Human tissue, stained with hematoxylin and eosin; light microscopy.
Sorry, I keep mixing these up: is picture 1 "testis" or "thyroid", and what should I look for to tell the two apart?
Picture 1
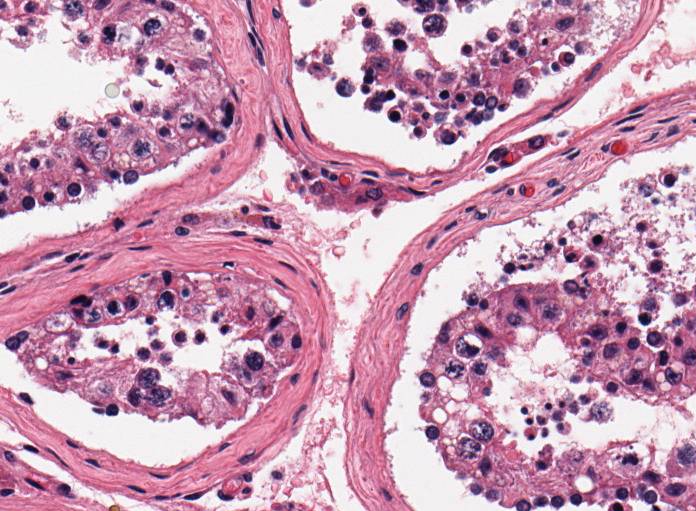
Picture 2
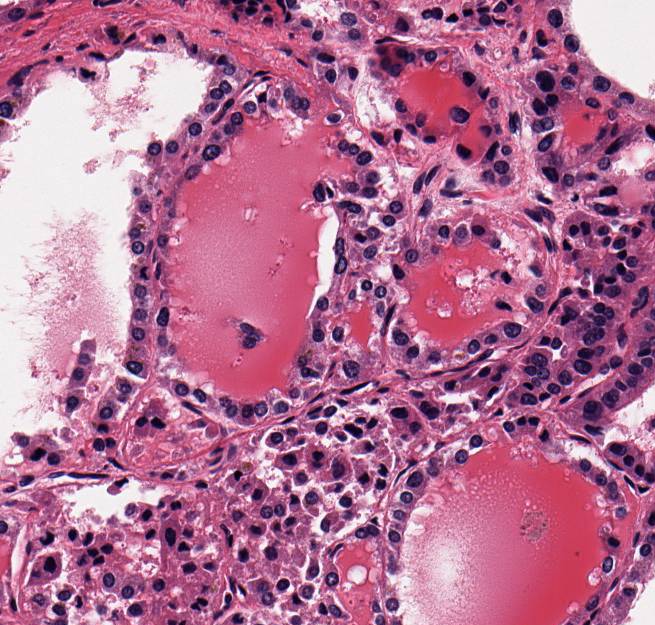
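Picture 1 shows testis; picture 2 shows thyroid. Four large tubules cut in cross section fill the testis field, one in each quarter, separated by narrow spaces. A thick band of pink lamellar fibrous tissue bounds each tubule, its flattened nuclei parallel to the tubule outline. Several layers of rounded cells line the tubules. The thyroid consists of rounded follicles of varying size, the two largest at upper centre-left and lower right. A single layer of cuboidal cells lines the large follicles, each cell holding one round, dark-staining nucleus. Thin strands of pink stroma with slender elongated nuclei run between the follicles.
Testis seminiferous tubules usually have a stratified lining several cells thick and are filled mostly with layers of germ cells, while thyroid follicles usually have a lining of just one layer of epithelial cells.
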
